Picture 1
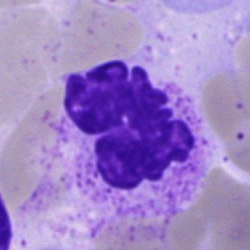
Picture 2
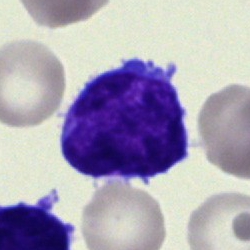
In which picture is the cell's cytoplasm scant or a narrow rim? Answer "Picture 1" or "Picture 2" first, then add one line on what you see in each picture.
Picture 2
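What picture 1 shows: The cytoplasm is plentiful and very pale lilac.
What picture 2 shows: Cytoplasm is very scant and hardly visible around the nucleus.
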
